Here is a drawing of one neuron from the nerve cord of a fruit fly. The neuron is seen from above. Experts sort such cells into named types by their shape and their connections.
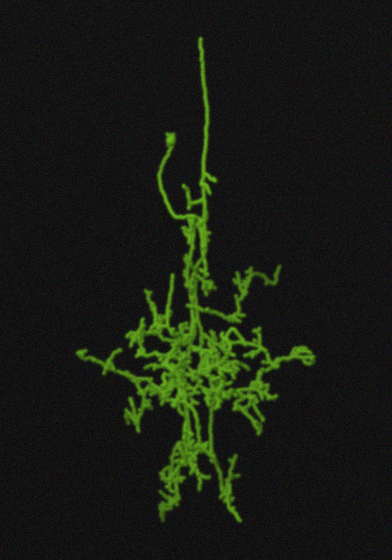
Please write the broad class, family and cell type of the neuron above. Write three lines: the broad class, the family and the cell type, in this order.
ascending neuron
hemilineage 08B
AN08B032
